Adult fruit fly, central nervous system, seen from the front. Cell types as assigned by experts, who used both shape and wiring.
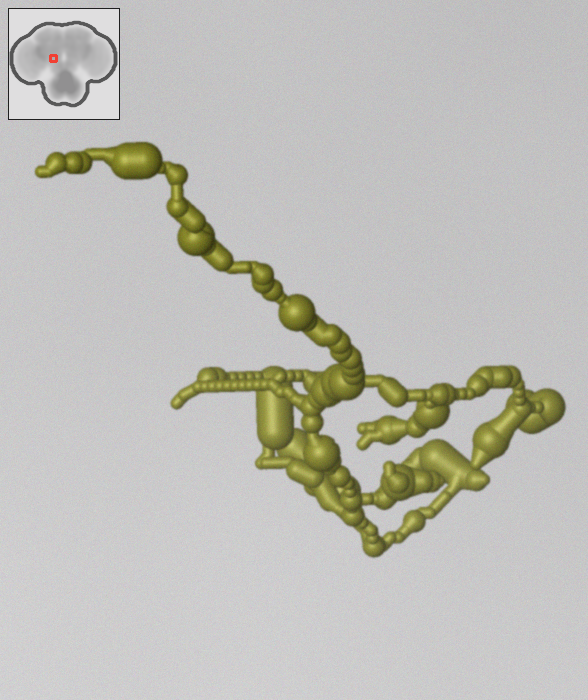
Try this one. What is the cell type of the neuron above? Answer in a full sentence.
The cell type is ORN_V.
